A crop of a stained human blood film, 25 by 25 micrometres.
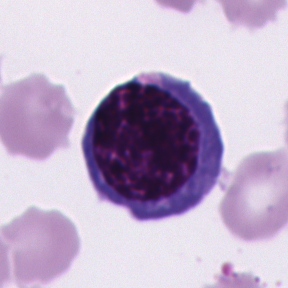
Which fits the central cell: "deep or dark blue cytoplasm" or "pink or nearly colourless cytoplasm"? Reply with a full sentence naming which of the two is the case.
The cytoplasm of this cell is deep, dark or strong blue.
